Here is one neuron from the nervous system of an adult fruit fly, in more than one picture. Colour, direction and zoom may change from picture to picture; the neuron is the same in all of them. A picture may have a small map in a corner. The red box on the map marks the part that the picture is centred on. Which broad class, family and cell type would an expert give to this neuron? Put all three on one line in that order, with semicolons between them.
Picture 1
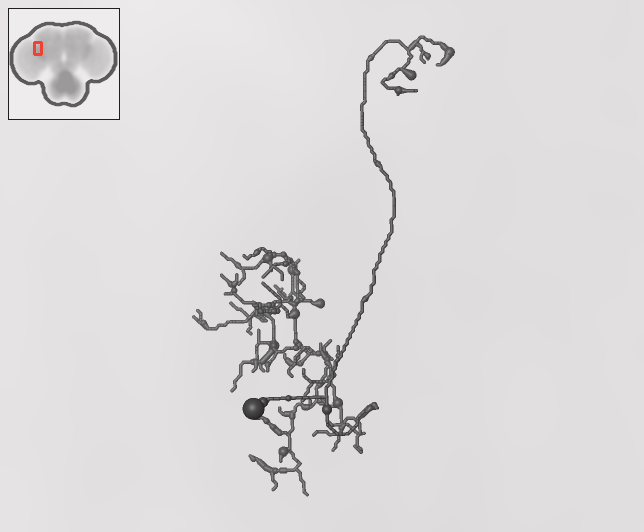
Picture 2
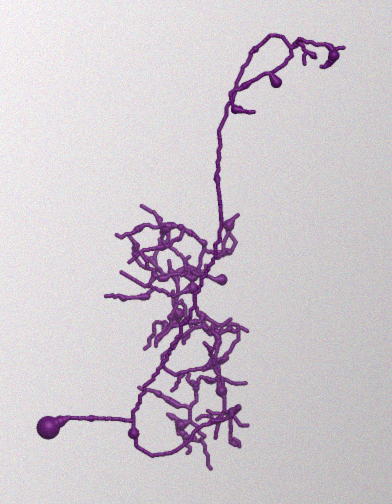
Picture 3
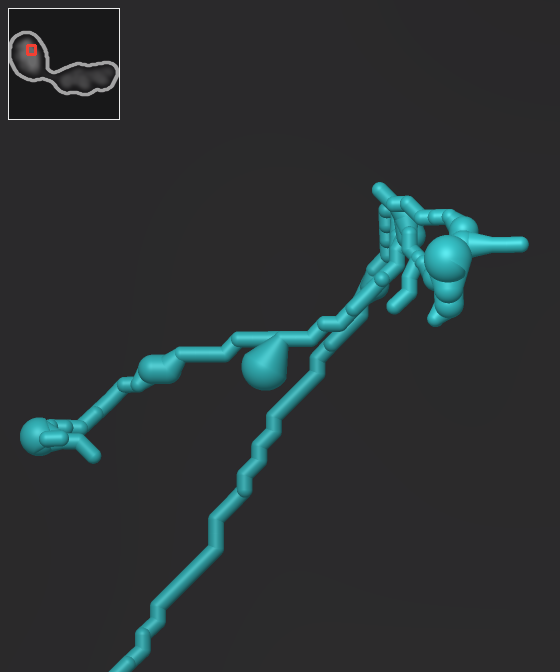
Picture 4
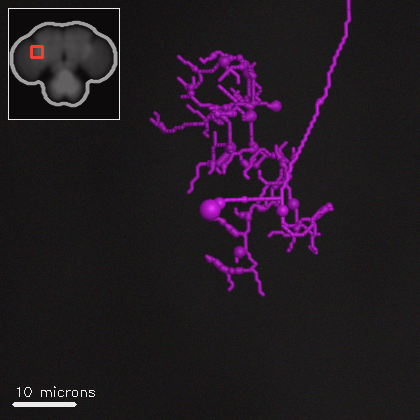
visual projection neuron; LC; LC27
